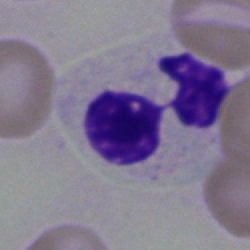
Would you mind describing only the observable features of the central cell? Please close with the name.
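First, the nucleus has two lobes linked by a thin strand. Next, its chromatin is dense and stains dark purple. Then the cytoplasm, abundant and pale grey, carries fine, sparse lilac granules scattered through it. This is a segmented neutrophil.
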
